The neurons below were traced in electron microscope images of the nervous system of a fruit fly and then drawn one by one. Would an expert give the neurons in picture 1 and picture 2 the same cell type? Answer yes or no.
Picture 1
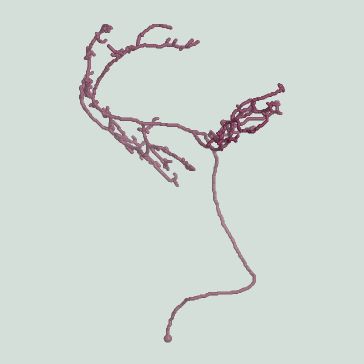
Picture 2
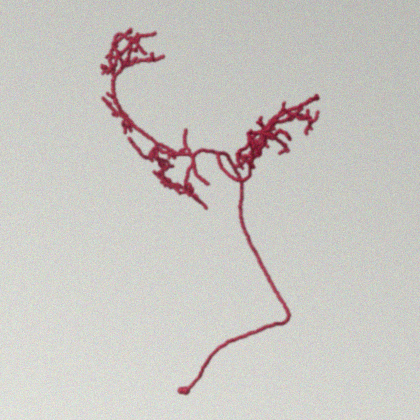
no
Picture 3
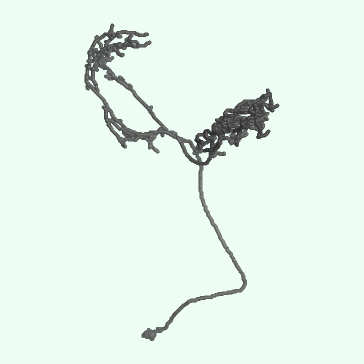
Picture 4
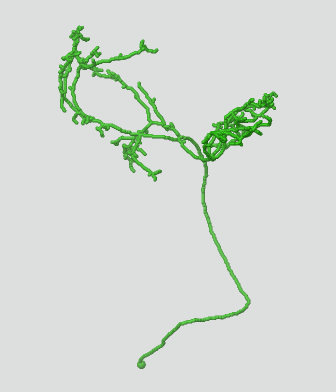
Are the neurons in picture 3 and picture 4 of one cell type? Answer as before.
no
